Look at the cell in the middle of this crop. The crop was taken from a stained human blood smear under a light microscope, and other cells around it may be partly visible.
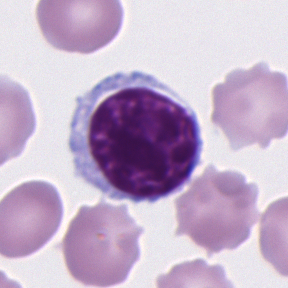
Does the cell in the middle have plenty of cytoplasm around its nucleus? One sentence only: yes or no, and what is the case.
No, its cytoplasm is scant rather than broad.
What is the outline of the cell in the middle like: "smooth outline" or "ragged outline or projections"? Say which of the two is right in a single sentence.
The outline of the cell is rough, not smooth.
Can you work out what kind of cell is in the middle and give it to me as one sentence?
The central cell shown in this smear crop is a typical lymphocyte.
